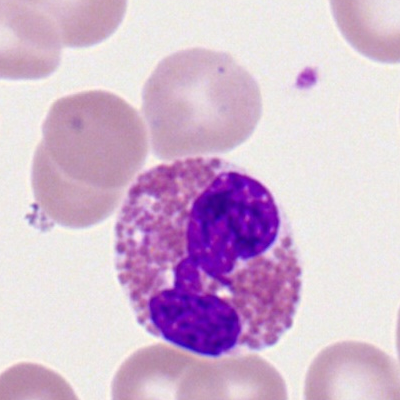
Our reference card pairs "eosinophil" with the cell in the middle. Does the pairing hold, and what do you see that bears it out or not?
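Yes, eosinophil is the right call. What counts against basophil is the nucleus, whose dark purple, densely clumped chromatin can be made out, with no nucleoli visible.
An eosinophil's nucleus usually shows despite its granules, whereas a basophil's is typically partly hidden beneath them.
The coarse round granules are orange-pink, which goes with eosinophil.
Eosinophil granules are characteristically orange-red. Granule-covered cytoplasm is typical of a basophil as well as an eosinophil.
So the packed cytoplasm, taking up more of the cell than the nucleus, fits both.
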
